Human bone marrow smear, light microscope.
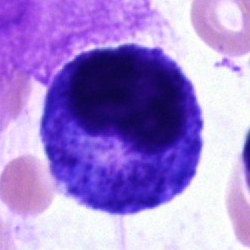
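Promyelocyte (centre), stained human bone marrow smear. Its nuclear chromatin is dense and stains very dark purple. Below the nucleus the cytoplasm stains deep blue, with a paler zone lying just beneath the nucleus. Coarse dark blue-purple granules are scattered through the cytoplasm.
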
